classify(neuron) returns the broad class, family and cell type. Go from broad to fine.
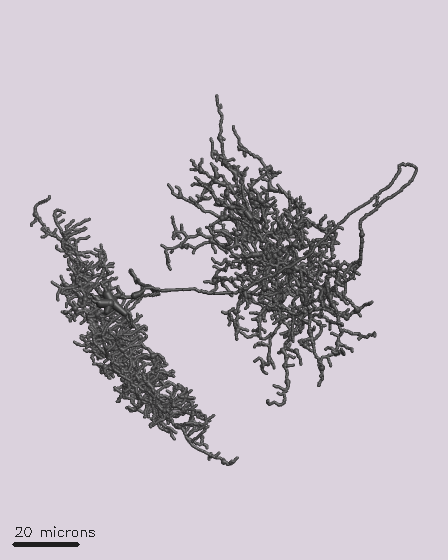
optic-lobe intrinsic neuron; MeLo; MeLo8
